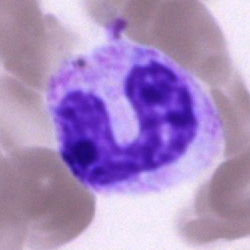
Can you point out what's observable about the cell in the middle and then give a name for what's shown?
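The nucleus is bent into a U, its opening directed upward. Its chromatin is dark purple and coarsely clumped. Fine pinkish-violet granules are scattered through the cytoplasm, and a small purple knob projects from the cell's top edge. Name: band neutrophil.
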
